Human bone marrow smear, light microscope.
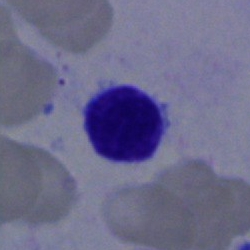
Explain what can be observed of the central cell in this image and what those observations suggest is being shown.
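On inspection, the cell shows a roughly round outline. Its chromatin is dense and stains an even deep purple. Cytoplasm is visible only as a very thin, pale bluish fringe at the margin. Small, irregular pale projections extend from the right edge of the cell. The cell is a lymphocyte.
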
